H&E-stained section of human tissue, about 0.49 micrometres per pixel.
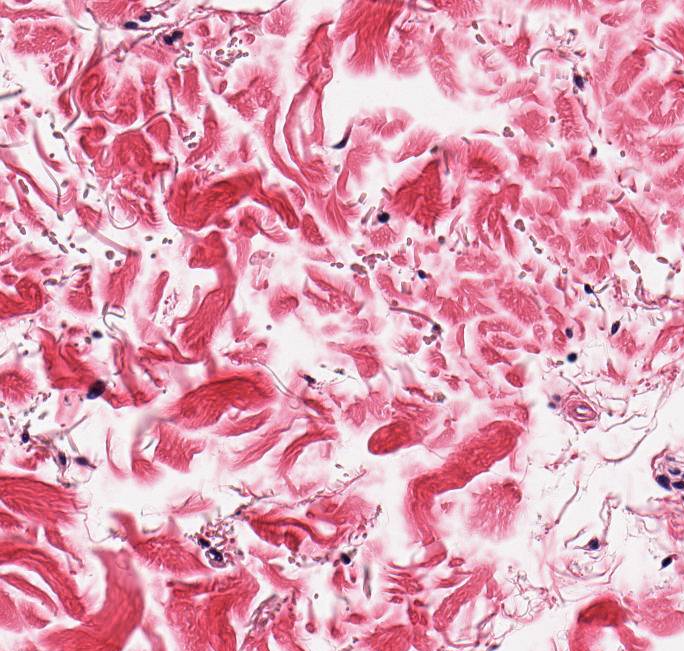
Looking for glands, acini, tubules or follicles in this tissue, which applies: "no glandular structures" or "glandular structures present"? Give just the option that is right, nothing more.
No glandular structures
